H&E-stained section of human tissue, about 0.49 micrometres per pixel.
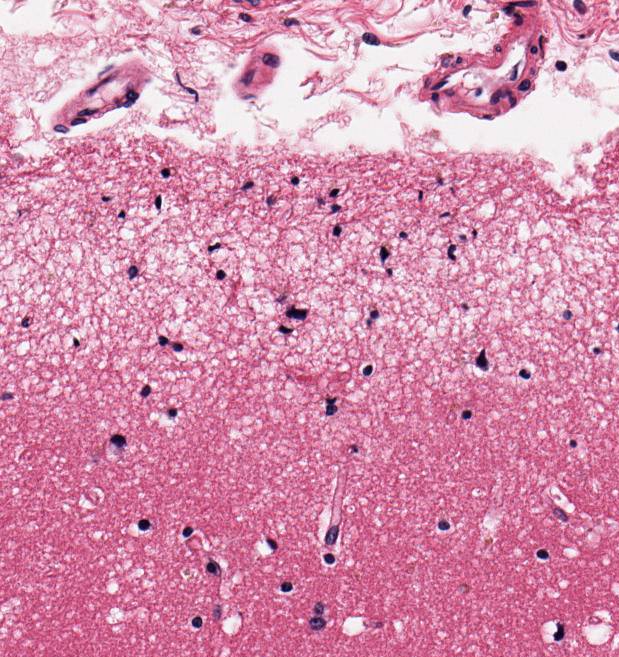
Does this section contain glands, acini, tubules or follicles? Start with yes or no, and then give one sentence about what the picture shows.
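No. No epithelium or glands are present anywhere in the field.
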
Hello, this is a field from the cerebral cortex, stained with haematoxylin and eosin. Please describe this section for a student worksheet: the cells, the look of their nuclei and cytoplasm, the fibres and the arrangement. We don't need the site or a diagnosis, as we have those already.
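Across the top runs a band of loose, wispy pale connective tissue with small blood vessels, above a broad expanse of fine-textured pink tissue. Just beneath the surface, the pink tissue is paler, finely vacuolated and bubbly. Sparse small, round to oval, dark nuclei lie in it without visible cytoplasm; lower down, many sit in clear halos.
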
